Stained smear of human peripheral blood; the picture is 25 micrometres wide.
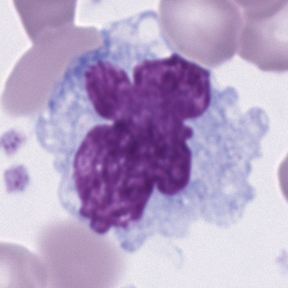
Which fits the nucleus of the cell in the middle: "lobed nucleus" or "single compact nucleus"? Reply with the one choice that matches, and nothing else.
Lobed nucleus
